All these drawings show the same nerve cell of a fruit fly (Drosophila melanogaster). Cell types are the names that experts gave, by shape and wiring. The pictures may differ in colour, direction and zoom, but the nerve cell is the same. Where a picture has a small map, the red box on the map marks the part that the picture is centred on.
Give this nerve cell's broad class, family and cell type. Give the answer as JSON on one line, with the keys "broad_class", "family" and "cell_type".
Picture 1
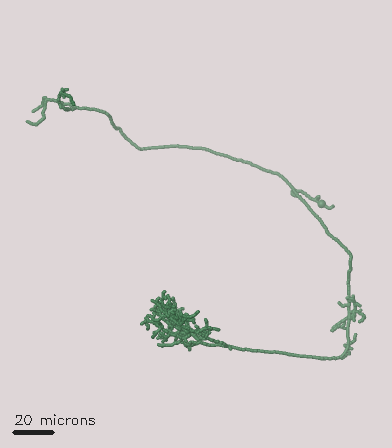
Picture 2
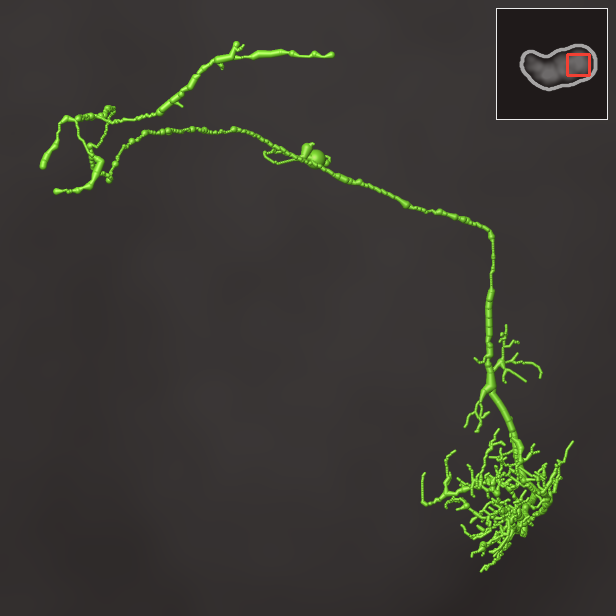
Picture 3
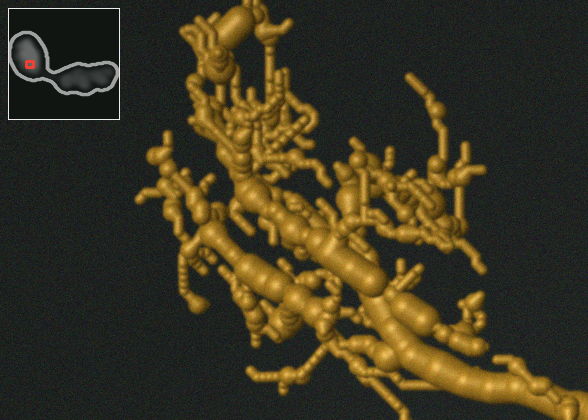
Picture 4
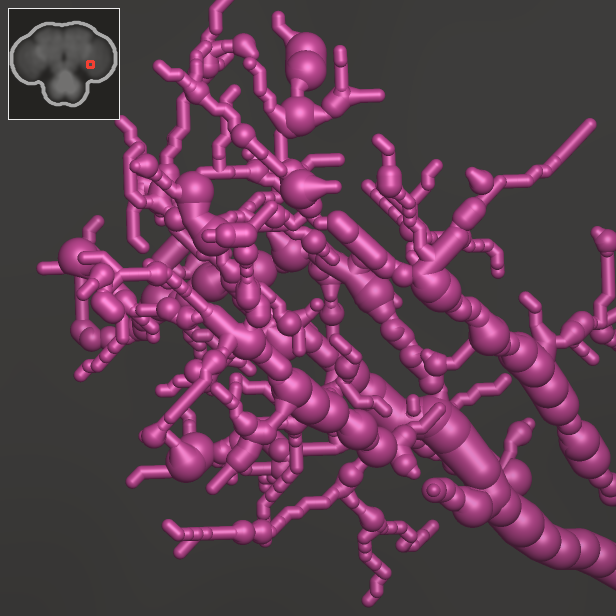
{"broad_class": "visual projection neuron", "family": "LLPC", "cell_type": "LLPC4"}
